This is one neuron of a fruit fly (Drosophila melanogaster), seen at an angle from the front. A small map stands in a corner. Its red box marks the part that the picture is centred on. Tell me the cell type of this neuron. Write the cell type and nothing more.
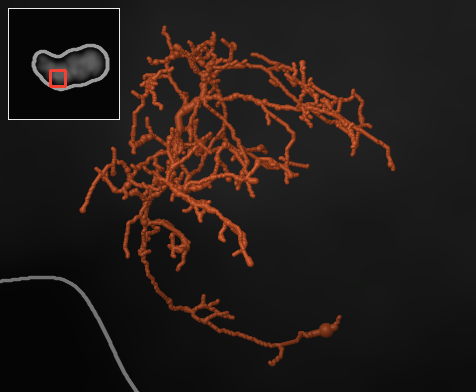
IN04B092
